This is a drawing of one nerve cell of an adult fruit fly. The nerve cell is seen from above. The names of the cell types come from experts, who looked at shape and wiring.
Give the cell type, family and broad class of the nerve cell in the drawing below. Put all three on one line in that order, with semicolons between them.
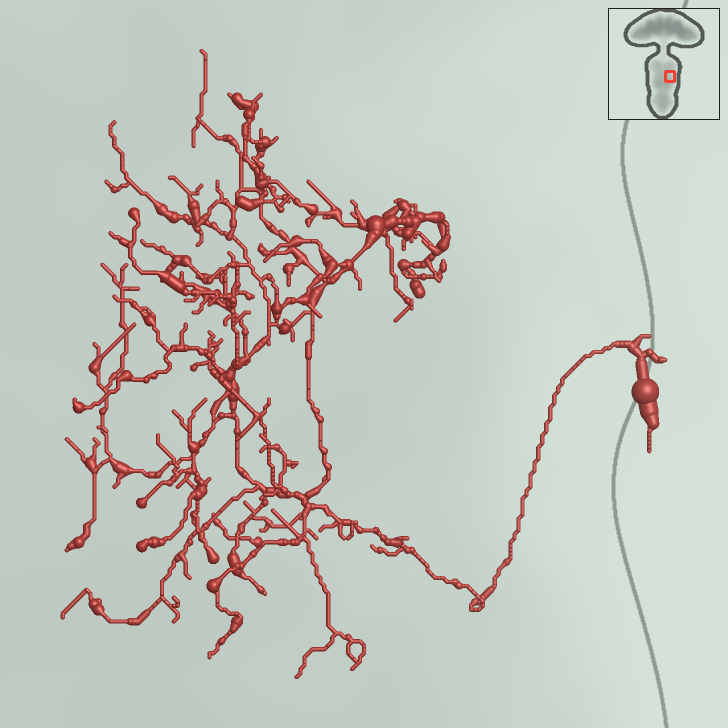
IN16B092; hemilineage 16B; nerve-cord intrinsic neuron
